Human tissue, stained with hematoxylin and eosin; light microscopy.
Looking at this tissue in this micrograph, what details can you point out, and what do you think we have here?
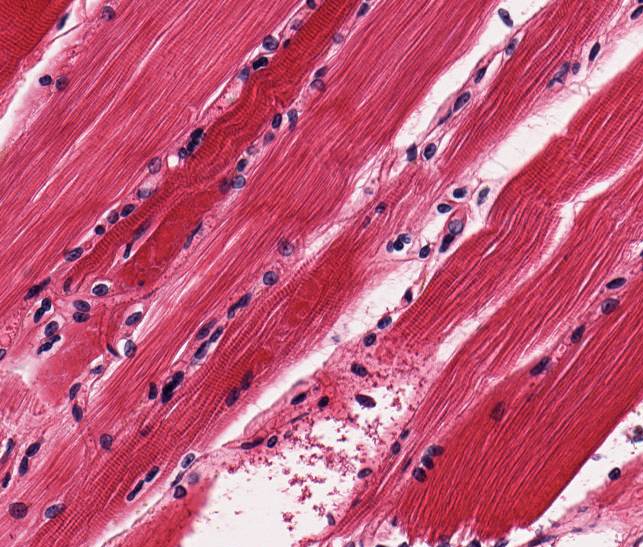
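Elongated muscle fibres run parallel, diagonally from lower left to upper right across the whole field. Looking closer, I see fine transverse cross-striations along them, and their cytoplasm stains a deep red-pink. In the pale spaces between them, many small dark oval nuclei lie in rows. So this is skeletal muscle.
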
